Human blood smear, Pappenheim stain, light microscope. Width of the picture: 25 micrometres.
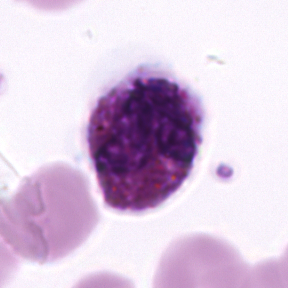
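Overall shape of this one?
Oval, long axis running roughly top to bottom.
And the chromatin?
Coarse and clumped, in dark purple patches.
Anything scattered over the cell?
Small red-orange dots, mostly over the lower half.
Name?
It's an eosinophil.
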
